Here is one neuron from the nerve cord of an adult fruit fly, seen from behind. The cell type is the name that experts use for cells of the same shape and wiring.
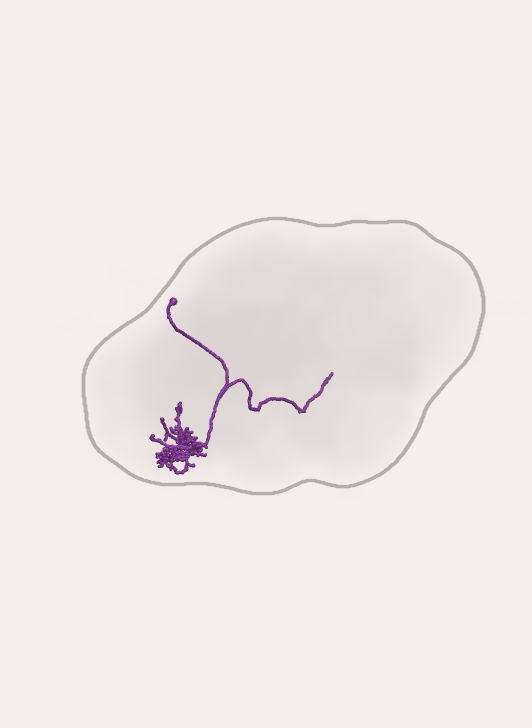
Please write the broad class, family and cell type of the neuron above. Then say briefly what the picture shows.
This is a nerve-cord intrinsic neuron. Its family is hemilineage 23B. It is of cell type IN23B081. In this view it is about as wide as it is tall.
